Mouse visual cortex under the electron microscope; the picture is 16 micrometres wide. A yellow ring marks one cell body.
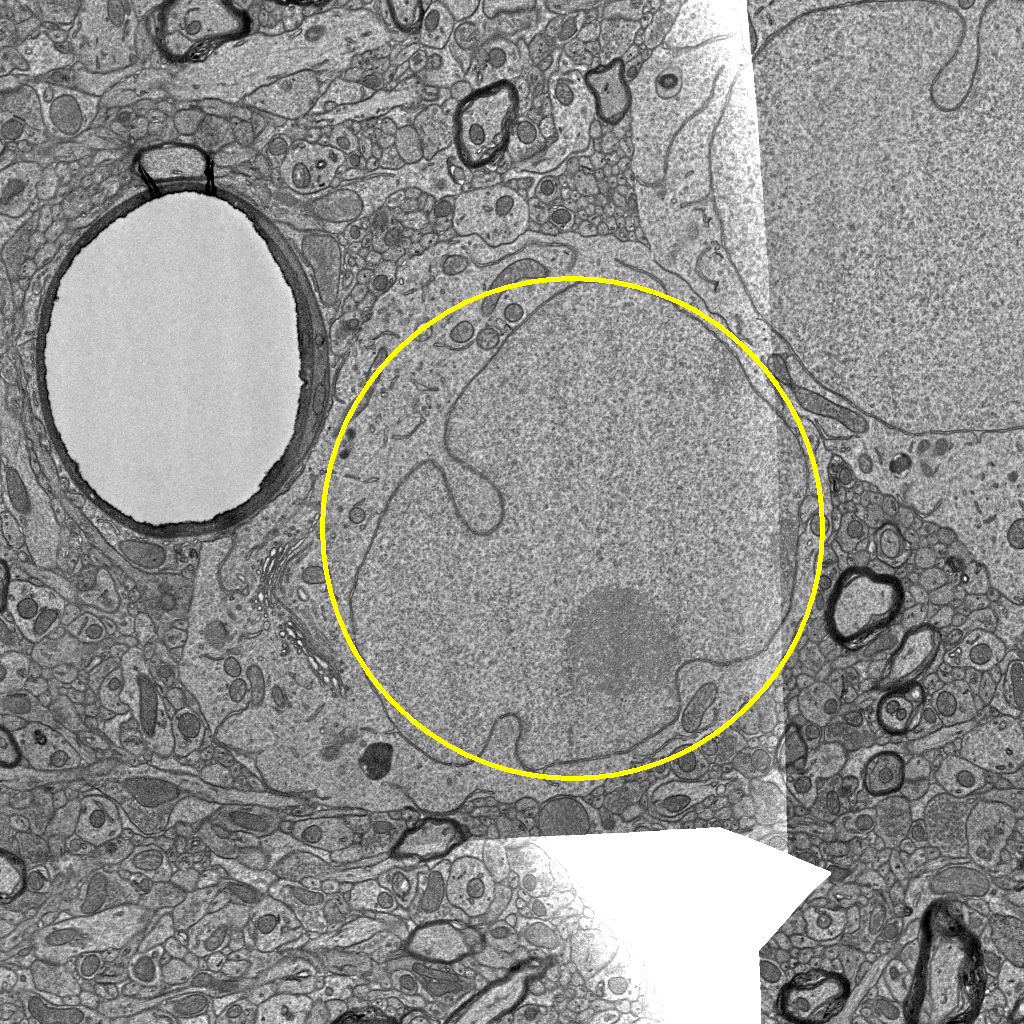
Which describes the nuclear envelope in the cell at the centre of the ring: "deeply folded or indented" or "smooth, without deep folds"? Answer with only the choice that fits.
Deeply folded or indented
